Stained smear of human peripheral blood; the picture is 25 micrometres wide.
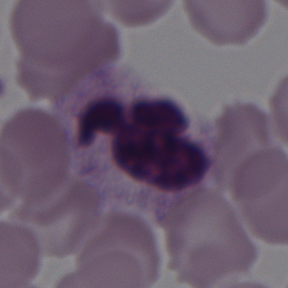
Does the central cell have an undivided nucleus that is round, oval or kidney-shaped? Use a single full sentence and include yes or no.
No, its nucleus is not one compact mass but is split into lobes.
